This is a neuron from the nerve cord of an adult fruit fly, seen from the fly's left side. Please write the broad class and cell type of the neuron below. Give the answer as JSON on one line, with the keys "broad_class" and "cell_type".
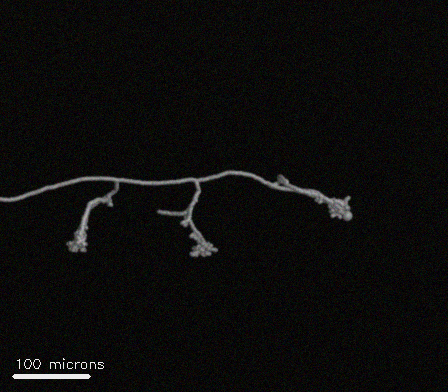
{"broad_class": "ascending neuron", "cell_type": "ANXXX127"}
